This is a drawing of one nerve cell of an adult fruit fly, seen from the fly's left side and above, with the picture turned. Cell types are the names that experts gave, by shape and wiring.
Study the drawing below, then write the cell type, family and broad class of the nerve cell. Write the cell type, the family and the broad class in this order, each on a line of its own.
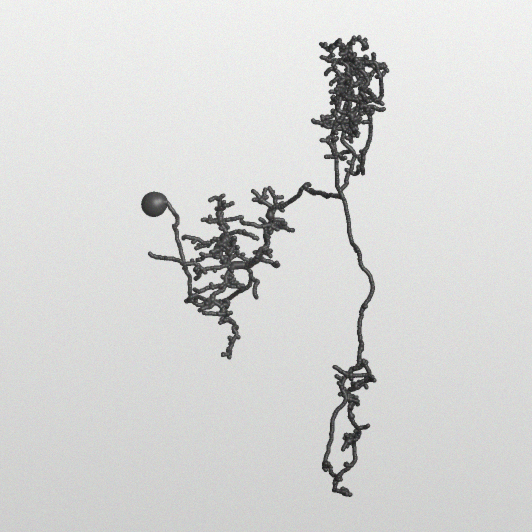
TmY4
TmY
optic-lobe intrinsic neuron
